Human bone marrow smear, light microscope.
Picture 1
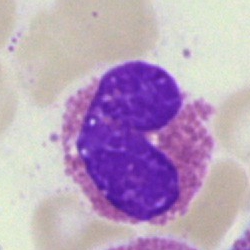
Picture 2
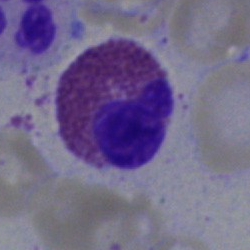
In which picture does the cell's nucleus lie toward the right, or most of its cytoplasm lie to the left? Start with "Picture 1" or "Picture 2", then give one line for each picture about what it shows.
Picture 2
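In picture 1: The nucleus lies toward the left, leaving a wider rim of cytoplasm on the right.
In picture 2: The nucleus sits off-centre toward the lower right of the cell.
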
